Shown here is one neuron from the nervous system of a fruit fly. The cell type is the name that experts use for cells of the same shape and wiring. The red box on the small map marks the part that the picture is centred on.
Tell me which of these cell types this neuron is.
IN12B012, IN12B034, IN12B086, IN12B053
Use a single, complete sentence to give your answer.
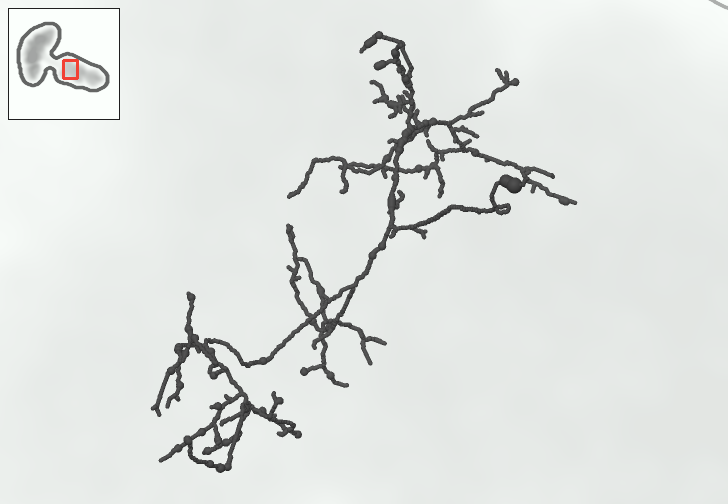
It is the cell type IN12B086 to which this neuron belongs.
